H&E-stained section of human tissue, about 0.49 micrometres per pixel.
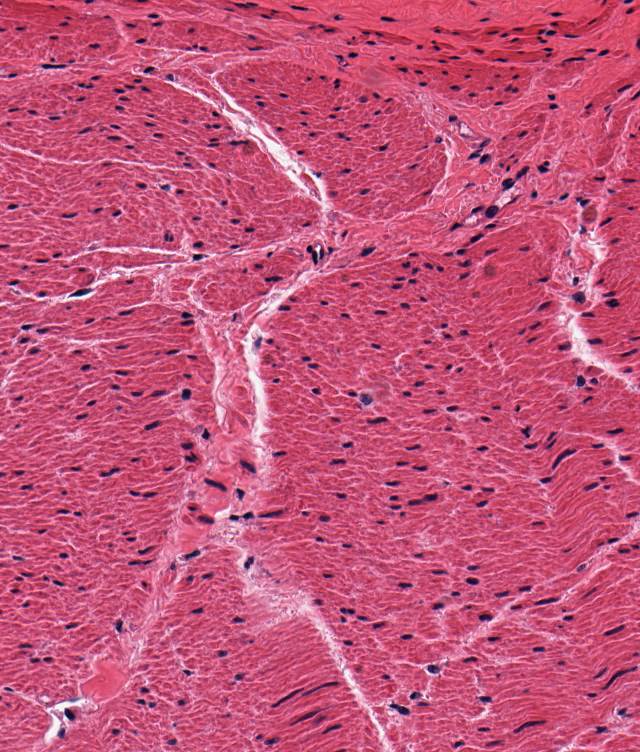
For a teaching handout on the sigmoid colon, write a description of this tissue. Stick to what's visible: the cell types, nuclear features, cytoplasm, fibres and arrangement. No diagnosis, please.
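Field: entirely muscle, split into bundles by thin connective tissue septa. Neighbouring bundles run in different directions; some cut lengthwise, others obliquely. Cytoplasm pink, finely fibrillar; no cross-striations visible. No epithelium, no fat cells anywhere.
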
